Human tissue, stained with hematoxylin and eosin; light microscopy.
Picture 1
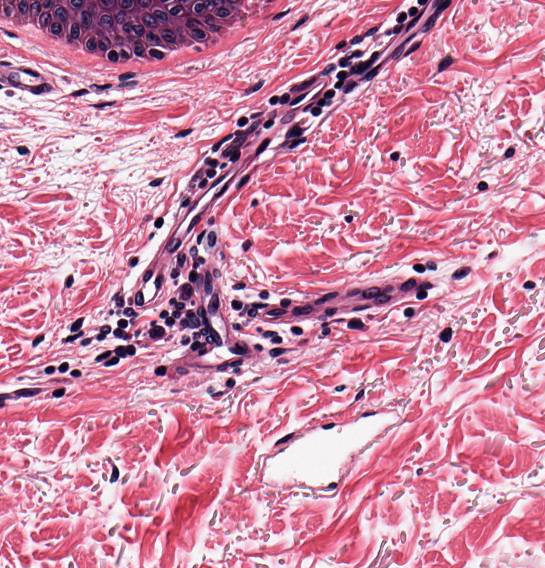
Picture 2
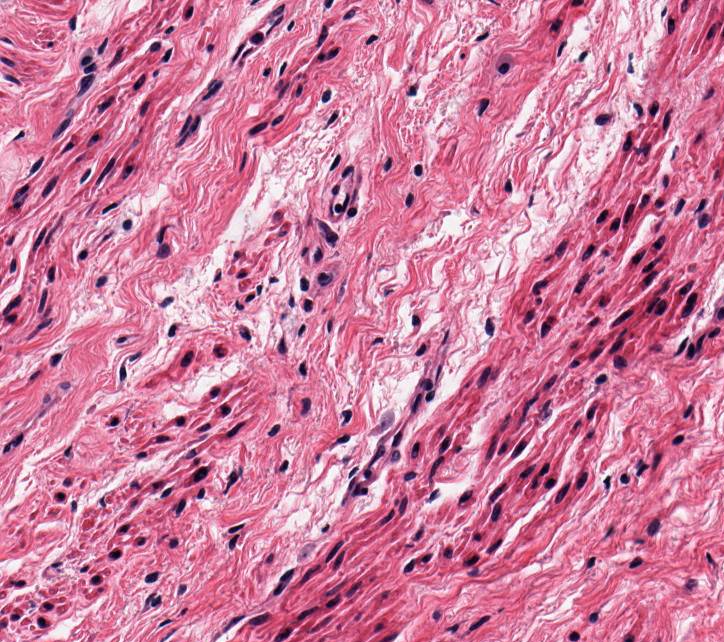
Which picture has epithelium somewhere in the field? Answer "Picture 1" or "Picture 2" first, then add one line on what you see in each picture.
Picture 1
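What picture 1 shows: At the top edge of the field lies the deep part of a stratified epithelium with crowded oval nuclei.
What picture 2 shows: No epithelium is present anywhere in the field.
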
